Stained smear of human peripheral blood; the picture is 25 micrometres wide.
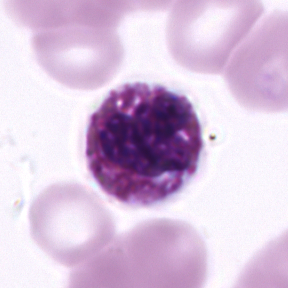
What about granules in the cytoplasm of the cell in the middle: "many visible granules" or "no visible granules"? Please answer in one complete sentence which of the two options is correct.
What the cytoplasm holds is many visible granules.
